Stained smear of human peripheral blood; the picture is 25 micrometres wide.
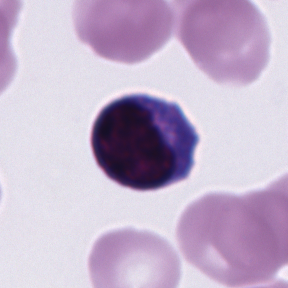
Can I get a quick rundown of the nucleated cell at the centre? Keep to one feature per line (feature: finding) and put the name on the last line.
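Chromatin: dense, dark purple and clumped
Nucleus: fills most of the cell
Nucleolus: none visible in the nucleus
Outline: smooth on the left, slightly uneven on the right
Cell: typical lymphocyte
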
